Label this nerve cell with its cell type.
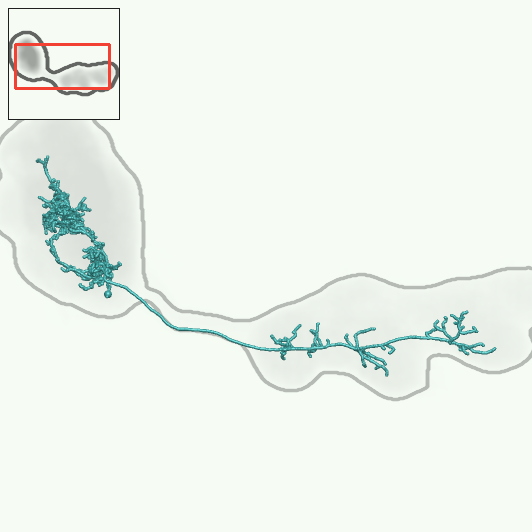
DNge103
